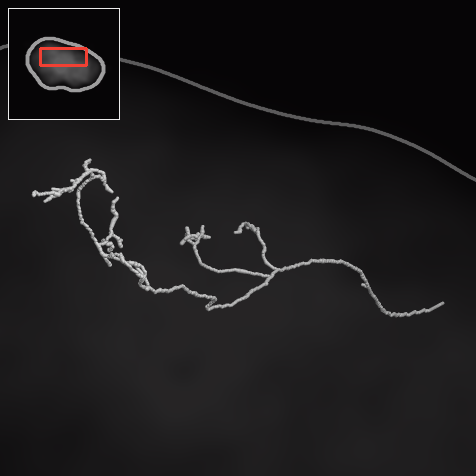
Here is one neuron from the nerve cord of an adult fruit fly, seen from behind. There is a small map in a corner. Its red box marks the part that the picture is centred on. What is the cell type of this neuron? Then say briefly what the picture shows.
Its cell type is DNb03. Its broad class is descending neuron. The drawing shows no cell body. In this view it is more than twice as wide as it is tall.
